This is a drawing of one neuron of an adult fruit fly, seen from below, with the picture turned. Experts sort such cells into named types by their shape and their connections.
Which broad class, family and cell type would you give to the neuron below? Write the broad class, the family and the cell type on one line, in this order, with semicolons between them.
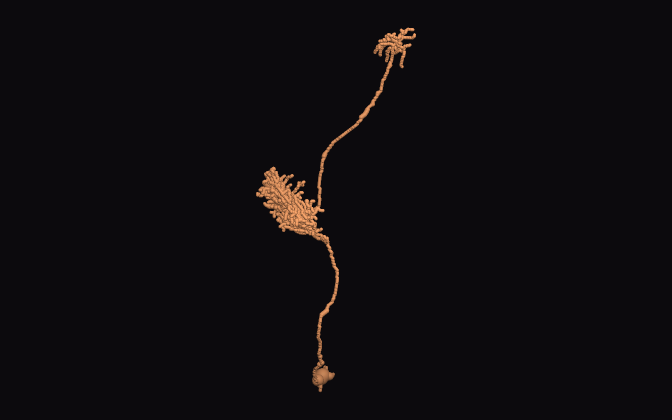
central-brain intrinsic neuron; class CX; EL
